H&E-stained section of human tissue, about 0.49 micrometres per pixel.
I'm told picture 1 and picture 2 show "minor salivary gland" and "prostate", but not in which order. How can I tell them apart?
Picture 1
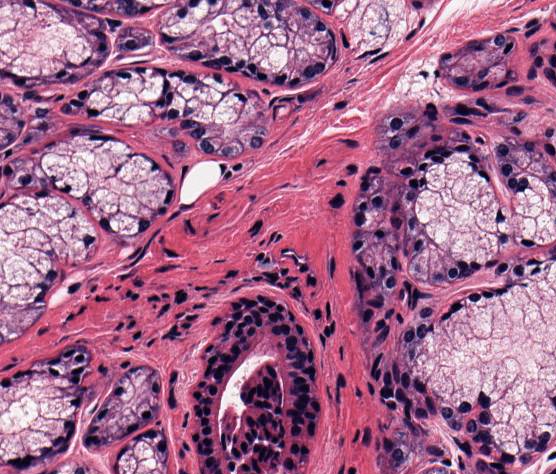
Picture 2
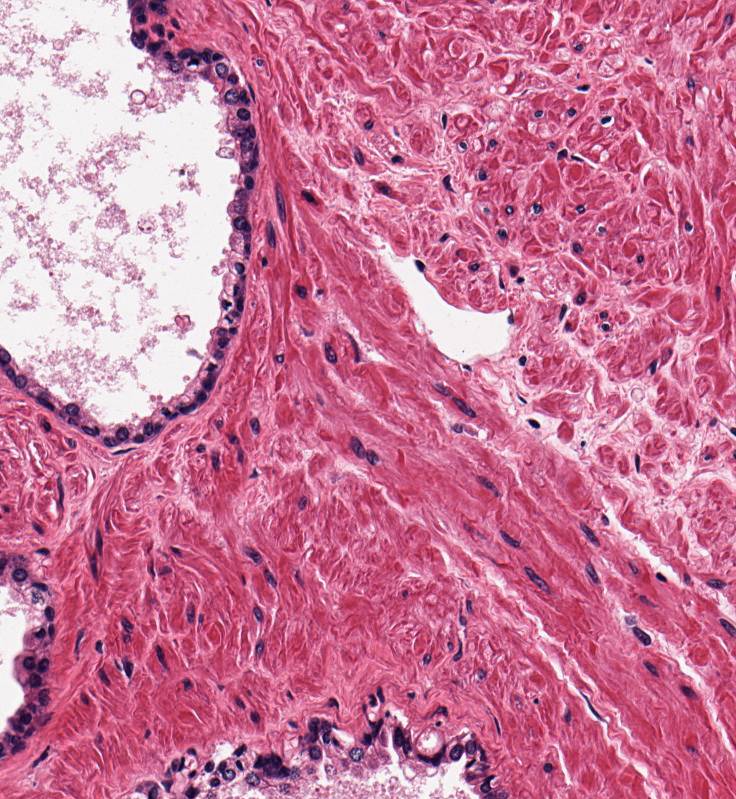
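The minor salivary gland is picture 1; the prostate is picture 2. In picture 1, rounded groups of pale acini occupy most of the field, divided by bands of pink fibrous stroma. The acinar cells have pale, foamy cytoplasm, and their dark, flattened nuclei sit at the outer edge of each acinus. In picture 2, dense pink stroma takes up most of the field, with glandular lumina at the top left, the left edge and the bottom edge. The large lumen at the top left has a lining of one layer of low cuboidal cells with dark round nuclei. This stroma is made of smooth muscle cells with elongated, blunt-ended nuclei and eosinophilic cytoplasm, in bundles that run diagonally from upper left to lower right through the centre.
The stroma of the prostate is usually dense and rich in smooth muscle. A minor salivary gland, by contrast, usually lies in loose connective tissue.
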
